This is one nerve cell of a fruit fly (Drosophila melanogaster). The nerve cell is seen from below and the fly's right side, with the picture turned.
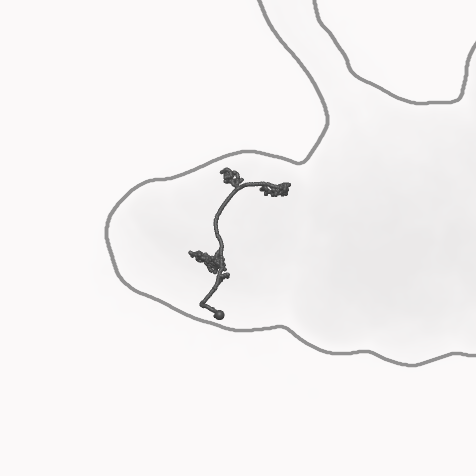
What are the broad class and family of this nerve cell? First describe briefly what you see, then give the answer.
It lies in the brain. In this view it is taller than it is wide. Its broad class is optic-lobe intrinsic neuron. The family is TmY.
